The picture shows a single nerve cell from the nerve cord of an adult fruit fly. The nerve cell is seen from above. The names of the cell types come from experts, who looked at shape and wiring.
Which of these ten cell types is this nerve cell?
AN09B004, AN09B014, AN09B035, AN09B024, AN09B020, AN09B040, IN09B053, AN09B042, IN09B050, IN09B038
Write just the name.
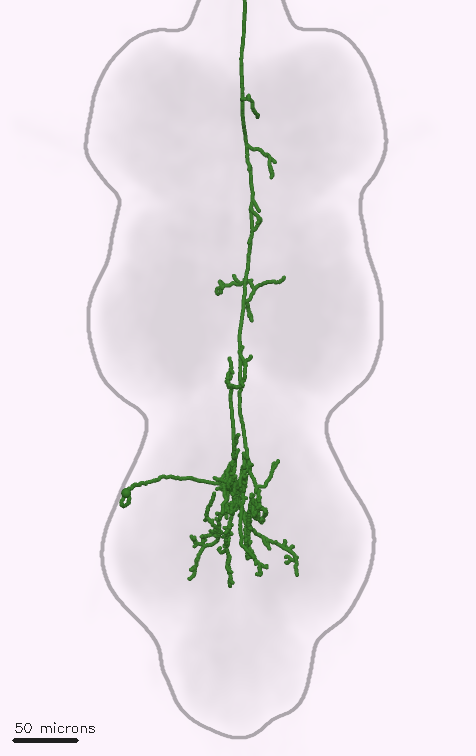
AN09B040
